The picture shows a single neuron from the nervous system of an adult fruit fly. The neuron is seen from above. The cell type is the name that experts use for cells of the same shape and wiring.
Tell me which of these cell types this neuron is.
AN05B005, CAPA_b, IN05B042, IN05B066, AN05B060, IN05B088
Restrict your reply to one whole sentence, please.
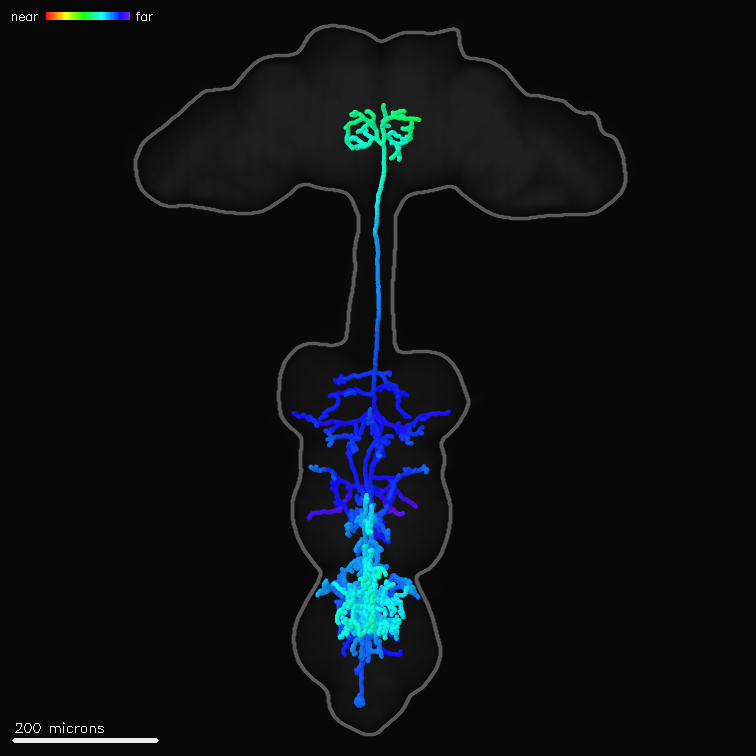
With respect to cell type, this neuron is AN05B005.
